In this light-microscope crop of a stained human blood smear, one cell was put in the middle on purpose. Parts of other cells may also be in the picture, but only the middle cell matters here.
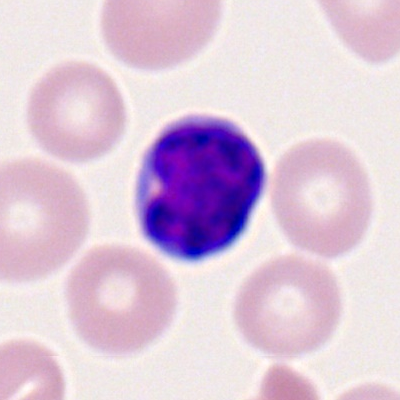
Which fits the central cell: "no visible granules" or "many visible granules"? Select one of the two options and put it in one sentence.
In the cytoplasm of this cell, no granules are visible.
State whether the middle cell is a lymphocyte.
yes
